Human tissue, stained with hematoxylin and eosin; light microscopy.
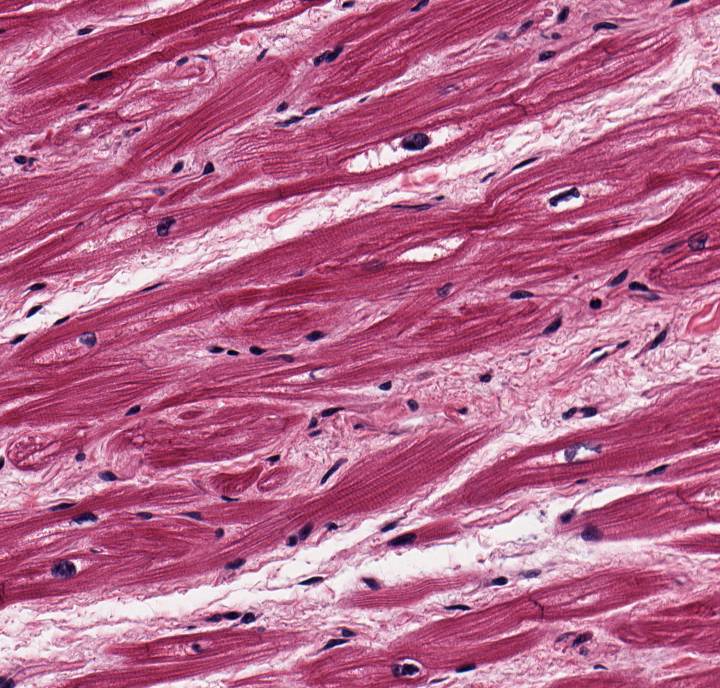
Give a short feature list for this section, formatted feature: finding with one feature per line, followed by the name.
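Striations: fine, transverse, along the muscle fibres
Branching: fibres branch and join neighbouring fibres
Nuclei: single, oval, centrally placed
Cytoplasm: deep pink-red with eosin
Name: atrial appendage of the heart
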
